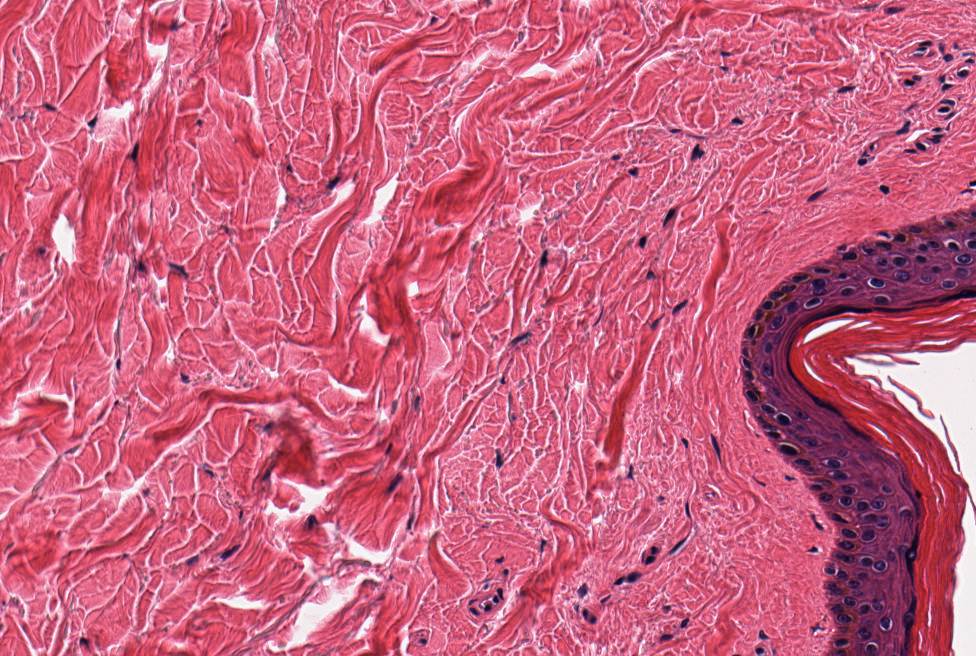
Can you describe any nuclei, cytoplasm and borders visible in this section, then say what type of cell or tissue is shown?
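Epidermis appears only as a narrow curved strip along the right edge, and dermis fills the rest of the field. The border between epidermis and dermis is fairly smooth, without prominent rete ridges. In the left and centre, coarse wavy collagen bundles run in many different directions. Dermal nuclei are sparse, small, dark and mostly spindle-shaped. This is skin of the lower leg.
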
